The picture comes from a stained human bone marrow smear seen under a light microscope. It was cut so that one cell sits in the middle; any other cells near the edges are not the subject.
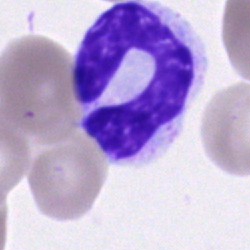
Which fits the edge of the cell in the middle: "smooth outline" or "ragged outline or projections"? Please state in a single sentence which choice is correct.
The cell is bounded by a smooth edge without blebs or tags.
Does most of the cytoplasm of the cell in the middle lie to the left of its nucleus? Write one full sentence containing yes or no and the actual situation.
No, it is to the right of the nucleus that most cytoplasm lies.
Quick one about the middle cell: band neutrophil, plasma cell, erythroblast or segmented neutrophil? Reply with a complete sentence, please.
Whatever else lies nearby, the middle cell is a band neutrophil.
